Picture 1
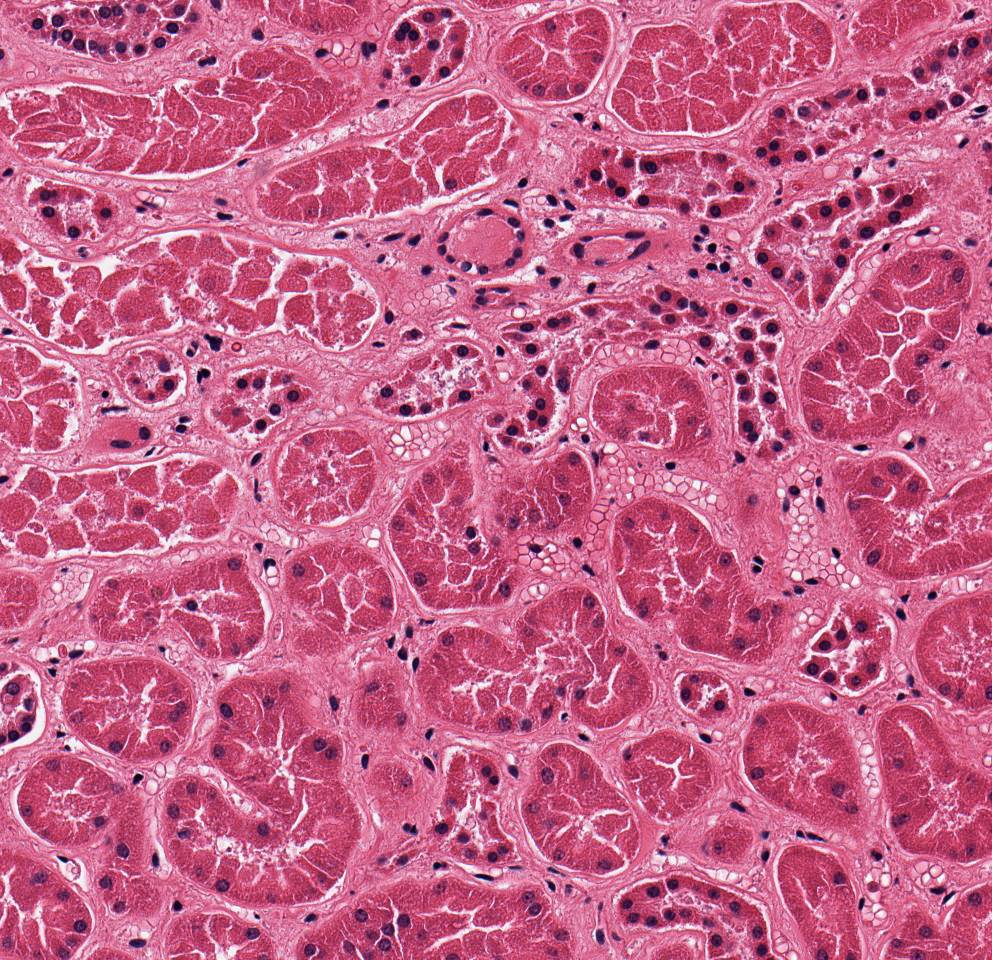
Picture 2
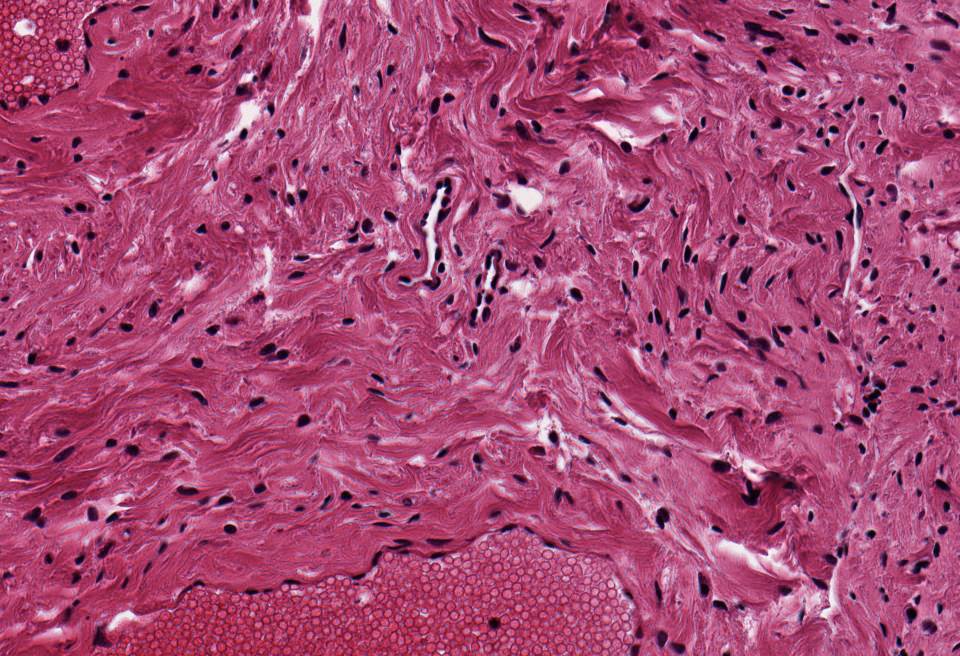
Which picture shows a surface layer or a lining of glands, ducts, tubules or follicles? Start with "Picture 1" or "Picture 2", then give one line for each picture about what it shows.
Picture 1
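Picture 1: Most tubules are lined by cells with abundant, granular, deeply eosinophilic cytoplasm that nearly fills the tubule.
Picture 2: No epithelium is present anywhere in the field.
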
